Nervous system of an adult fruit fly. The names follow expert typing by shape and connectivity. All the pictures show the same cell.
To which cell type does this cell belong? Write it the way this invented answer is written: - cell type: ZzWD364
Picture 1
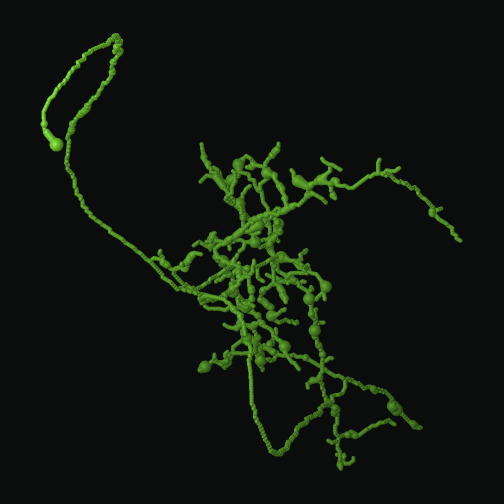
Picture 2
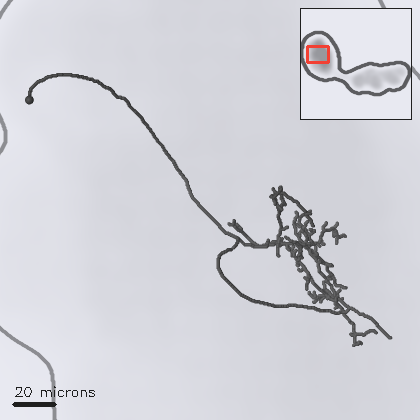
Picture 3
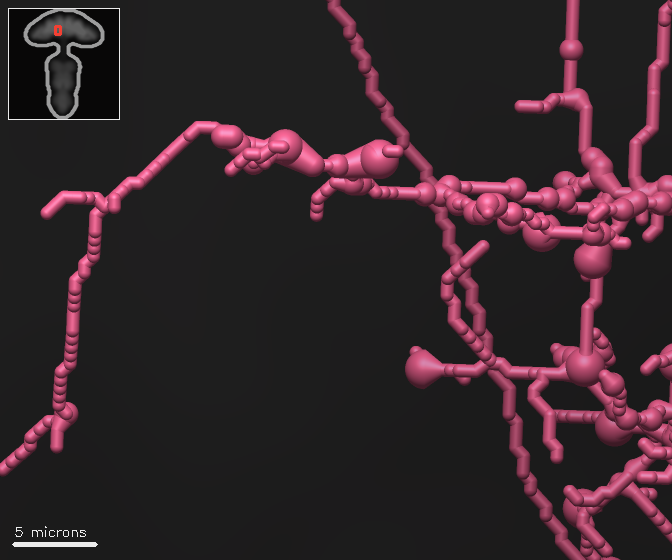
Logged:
- cell type: PS033_b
